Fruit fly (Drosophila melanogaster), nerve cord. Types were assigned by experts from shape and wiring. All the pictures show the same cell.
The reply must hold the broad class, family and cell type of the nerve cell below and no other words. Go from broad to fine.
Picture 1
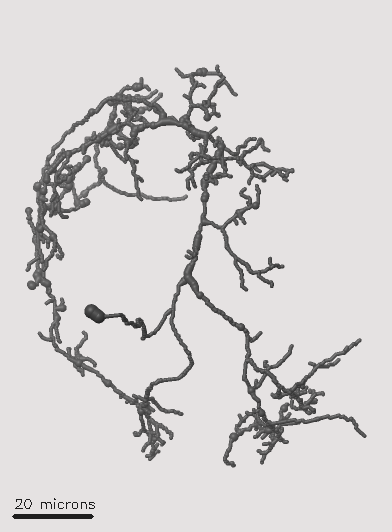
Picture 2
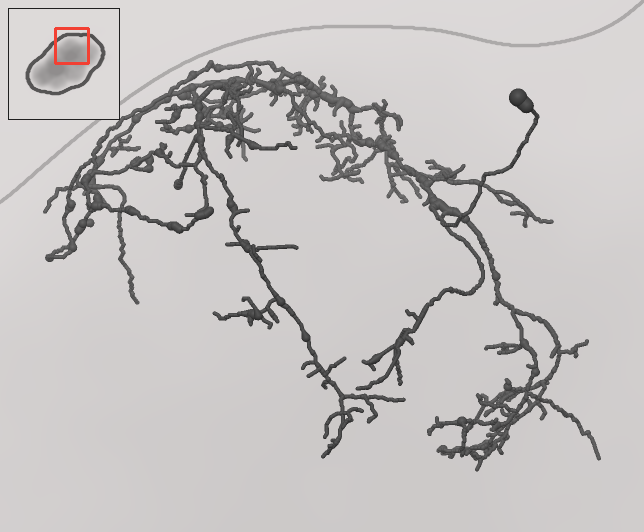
nerve-cord intrinsic neuron; hemilineage 16B; IN16B050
